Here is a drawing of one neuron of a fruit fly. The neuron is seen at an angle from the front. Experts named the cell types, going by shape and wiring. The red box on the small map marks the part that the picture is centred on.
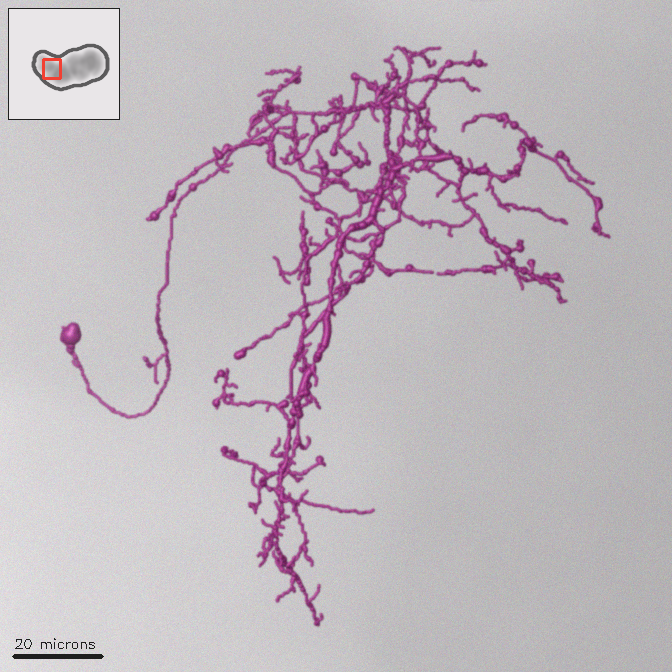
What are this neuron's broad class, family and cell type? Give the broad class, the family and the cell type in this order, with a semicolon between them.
nerve-cord intrinsic neuron; hemilineage 03B; IN03B053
